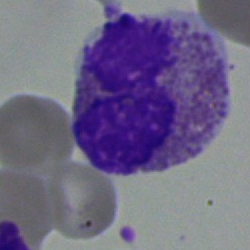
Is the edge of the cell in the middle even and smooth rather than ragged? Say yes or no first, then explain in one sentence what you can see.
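Yes. The cell outline is roughly round with a smooth edge.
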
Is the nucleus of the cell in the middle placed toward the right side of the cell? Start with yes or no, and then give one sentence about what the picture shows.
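No. The nucleus lies toward the left side of the cell.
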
